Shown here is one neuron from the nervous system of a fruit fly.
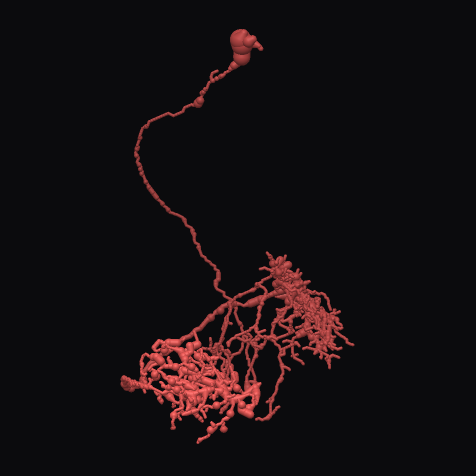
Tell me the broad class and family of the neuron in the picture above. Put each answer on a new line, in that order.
central-brain intrinsic neuron
class CX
